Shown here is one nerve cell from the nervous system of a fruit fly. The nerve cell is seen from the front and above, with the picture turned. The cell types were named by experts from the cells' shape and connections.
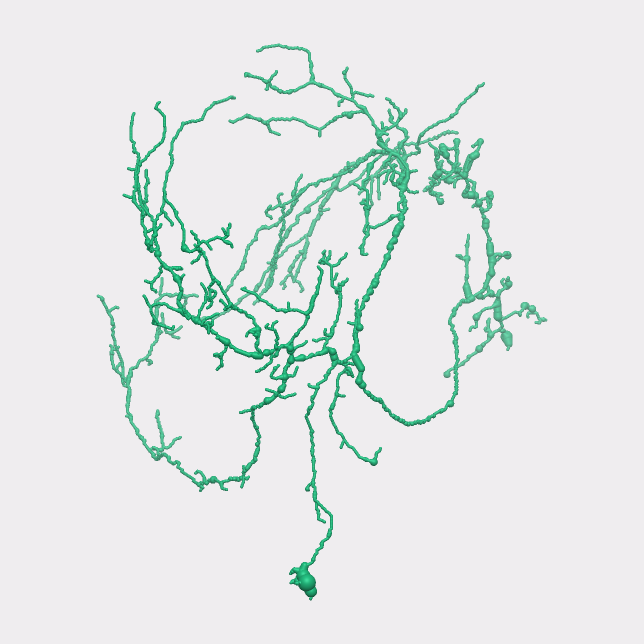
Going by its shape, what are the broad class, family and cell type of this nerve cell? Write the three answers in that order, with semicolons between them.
central-brain intrinsic neuron; hemilineage SLPa&l1_anterior; CB3951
